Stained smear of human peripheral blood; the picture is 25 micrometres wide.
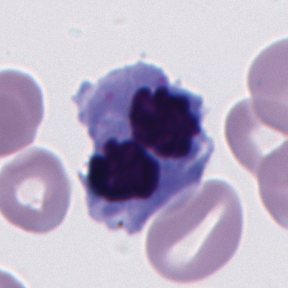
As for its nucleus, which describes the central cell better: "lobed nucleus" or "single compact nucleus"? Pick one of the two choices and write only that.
Lobed nucleus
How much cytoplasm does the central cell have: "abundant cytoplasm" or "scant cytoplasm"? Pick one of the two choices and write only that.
Abundant cytoplasm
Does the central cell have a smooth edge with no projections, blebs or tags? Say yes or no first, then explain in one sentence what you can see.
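No. The cell outline is irregular and ragged.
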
